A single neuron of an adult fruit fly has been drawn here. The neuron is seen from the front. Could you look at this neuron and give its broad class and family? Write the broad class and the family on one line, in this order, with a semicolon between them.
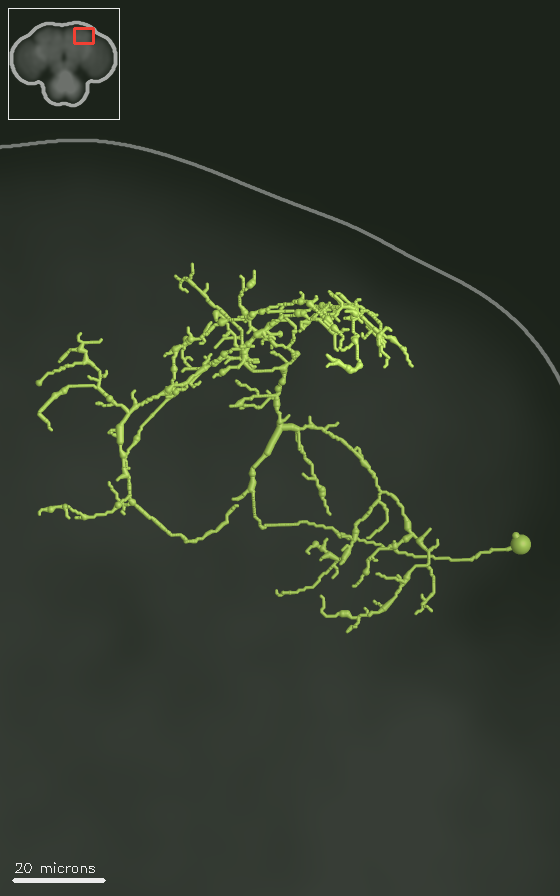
central-brain intrinsic neuron; hemilineage SLPp&v1_posterior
